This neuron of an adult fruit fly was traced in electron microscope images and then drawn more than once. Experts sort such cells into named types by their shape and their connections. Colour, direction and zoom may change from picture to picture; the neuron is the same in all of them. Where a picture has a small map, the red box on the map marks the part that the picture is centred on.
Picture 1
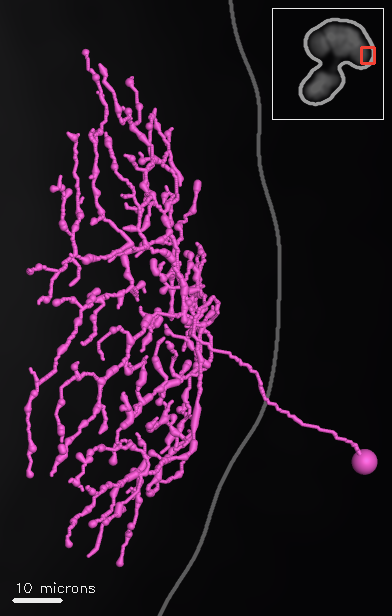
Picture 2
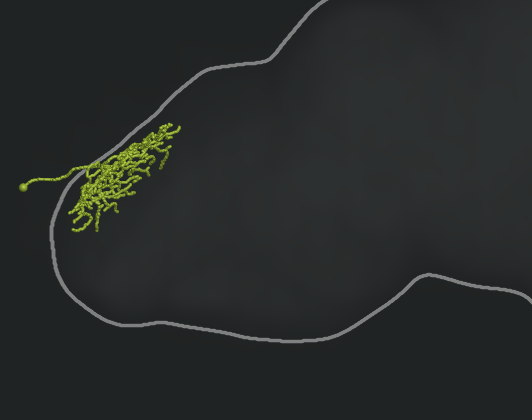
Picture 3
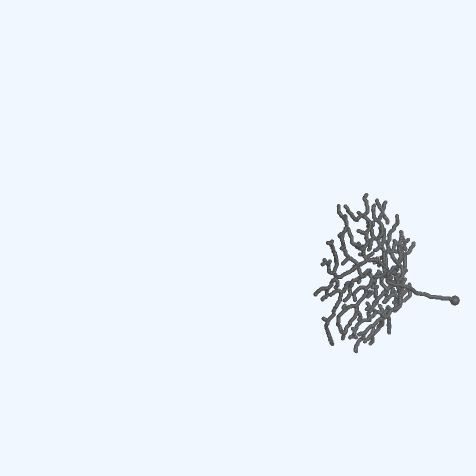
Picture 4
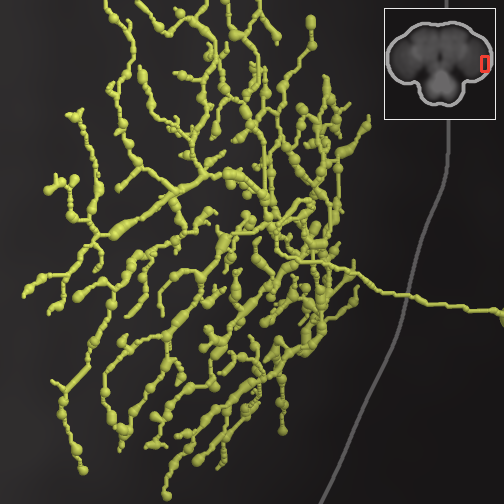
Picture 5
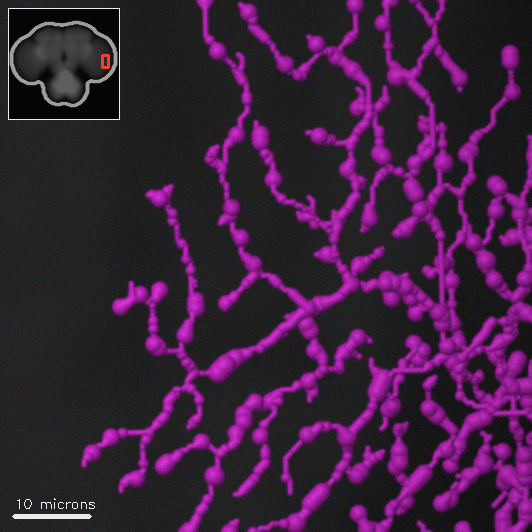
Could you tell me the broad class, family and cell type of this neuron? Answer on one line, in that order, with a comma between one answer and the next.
optic-lobe intrinsic neuron, Dm, Dm18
